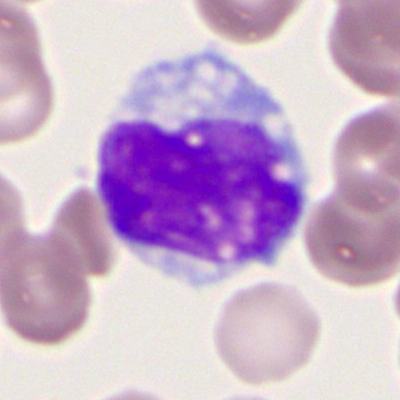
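Monocyte in the middle of this stained blood smear. Notice the pale blue cytoplasm and a broad nucleus, wider than it is tall. The monocyte's chromatin stains deep purple, with lighter patches running through it, and you won't spot any distinct dark granules in the cytoplasm.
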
